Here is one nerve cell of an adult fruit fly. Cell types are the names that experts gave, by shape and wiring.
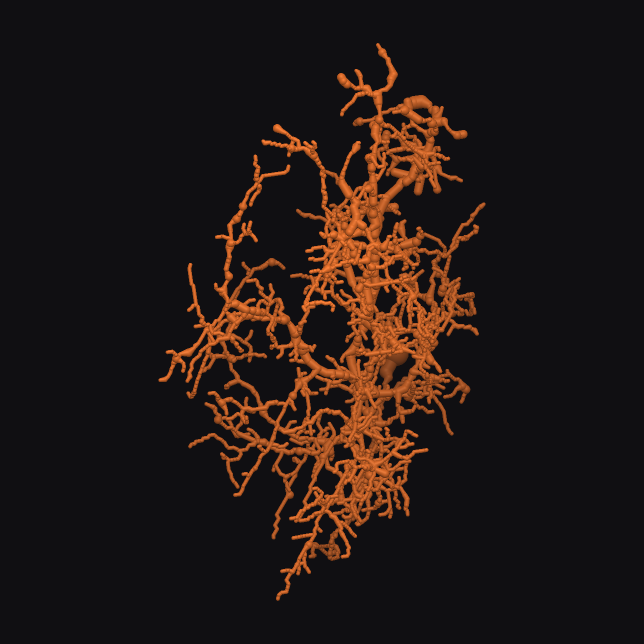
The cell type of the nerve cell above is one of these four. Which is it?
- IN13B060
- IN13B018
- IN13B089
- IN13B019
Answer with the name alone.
IN13B018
